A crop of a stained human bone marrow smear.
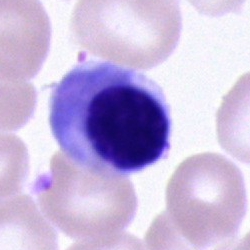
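Erythroblast (central cell), stained human bone marrow smear, light microscope. The nucleus lies off-centre to the right, with dense chromatin staining dark purple. Blue-staining cytoplasm forms a broad band on the left but only a thin rim on the right.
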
